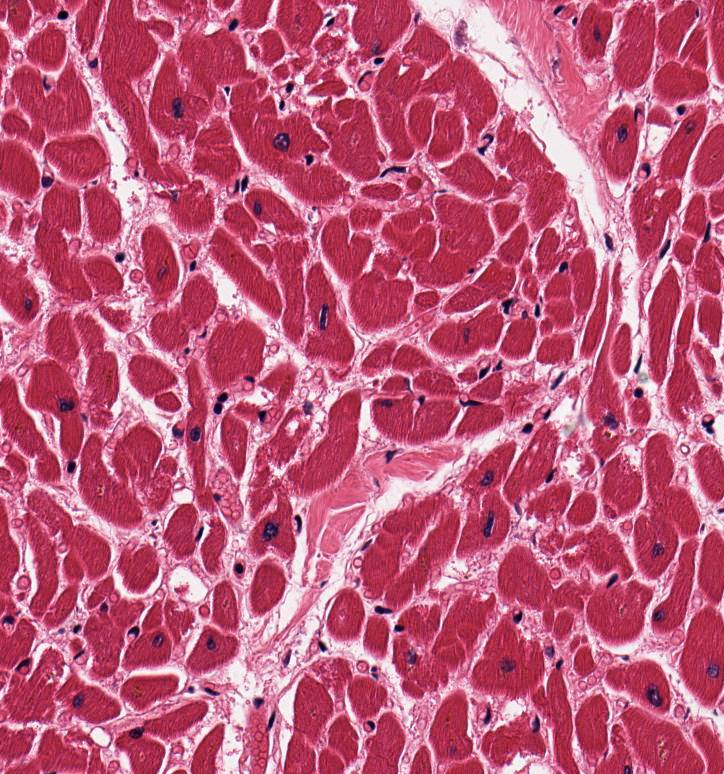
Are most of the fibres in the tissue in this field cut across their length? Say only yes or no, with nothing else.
Yes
